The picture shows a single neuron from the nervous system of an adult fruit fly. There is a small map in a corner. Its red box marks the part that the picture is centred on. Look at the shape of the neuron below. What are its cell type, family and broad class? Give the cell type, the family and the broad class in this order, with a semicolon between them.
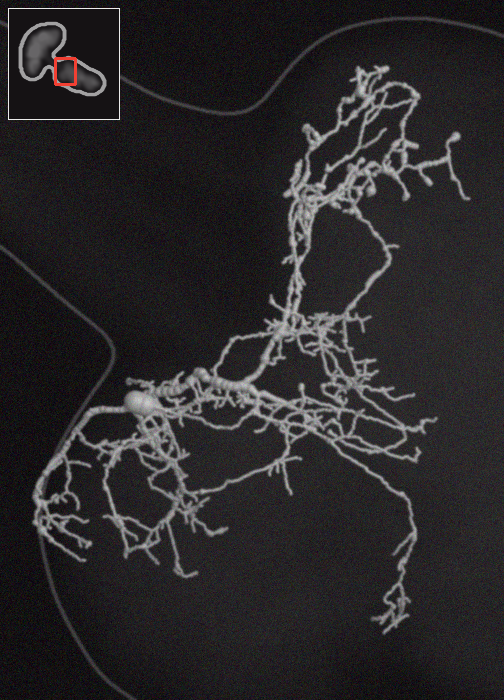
IN10B012; hemilineage 10B; nerve-cord intrinsic neuron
